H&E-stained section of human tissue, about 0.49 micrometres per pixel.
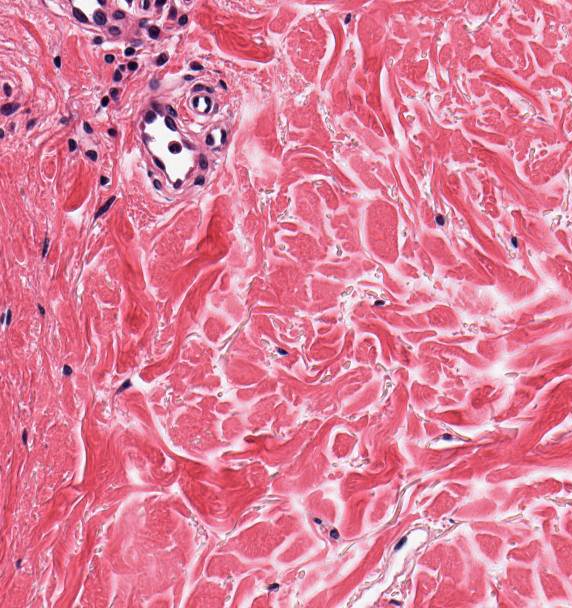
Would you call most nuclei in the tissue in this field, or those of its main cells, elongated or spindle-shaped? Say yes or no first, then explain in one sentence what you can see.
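Yes. Across most of the field nuclei are sparse, small, dark and elongated, lying singly between the bundles.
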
